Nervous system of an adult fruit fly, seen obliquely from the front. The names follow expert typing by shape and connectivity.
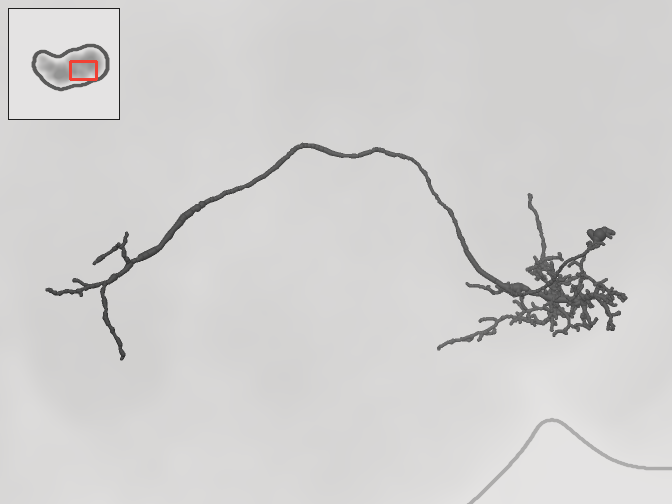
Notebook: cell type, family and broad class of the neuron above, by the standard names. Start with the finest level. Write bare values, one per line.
CB1280
hemilineage ALl1_ventral
central-brain intrinsic neuron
